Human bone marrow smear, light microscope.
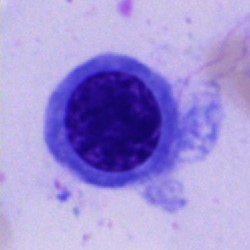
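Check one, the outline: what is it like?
Smooth and round.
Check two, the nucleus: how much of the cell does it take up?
Most of it, and its chromatin is coarsely clumped.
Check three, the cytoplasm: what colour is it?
Deep blue.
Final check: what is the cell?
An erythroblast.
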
